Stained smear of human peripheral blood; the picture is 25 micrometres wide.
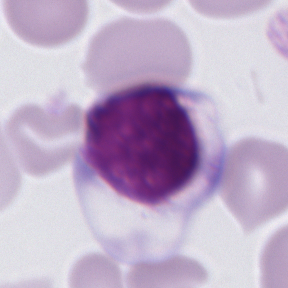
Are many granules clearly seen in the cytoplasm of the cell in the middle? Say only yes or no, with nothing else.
No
